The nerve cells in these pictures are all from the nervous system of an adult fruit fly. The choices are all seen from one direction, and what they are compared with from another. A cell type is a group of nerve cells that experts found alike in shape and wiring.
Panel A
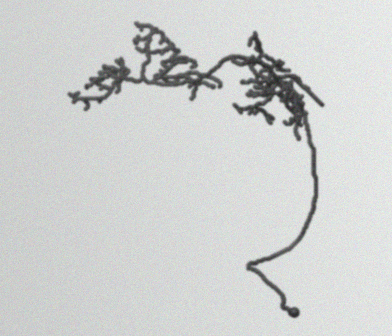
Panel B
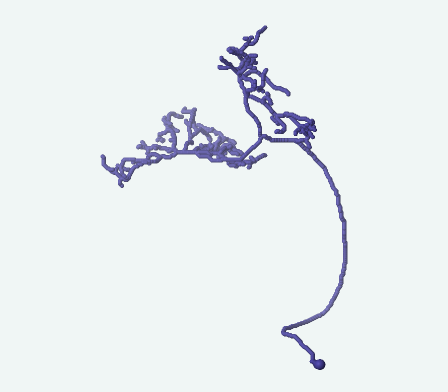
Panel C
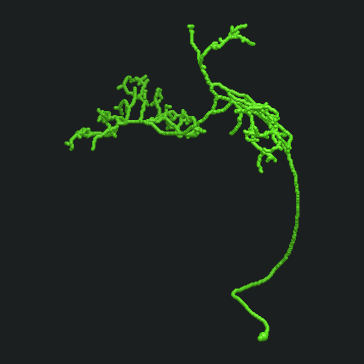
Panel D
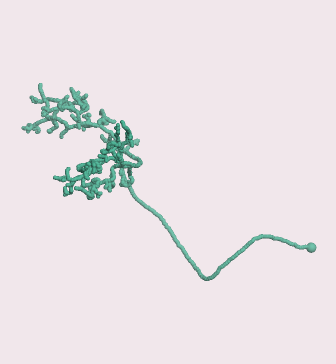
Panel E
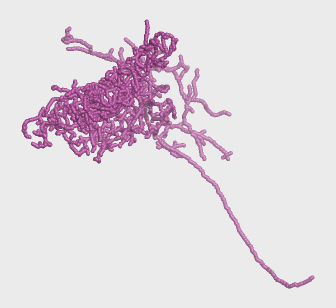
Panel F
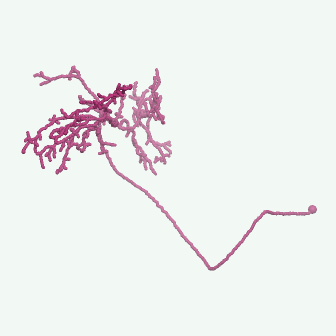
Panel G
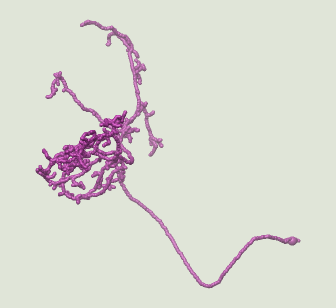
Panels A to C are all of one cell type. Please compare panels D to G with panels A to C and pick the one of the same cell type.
F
